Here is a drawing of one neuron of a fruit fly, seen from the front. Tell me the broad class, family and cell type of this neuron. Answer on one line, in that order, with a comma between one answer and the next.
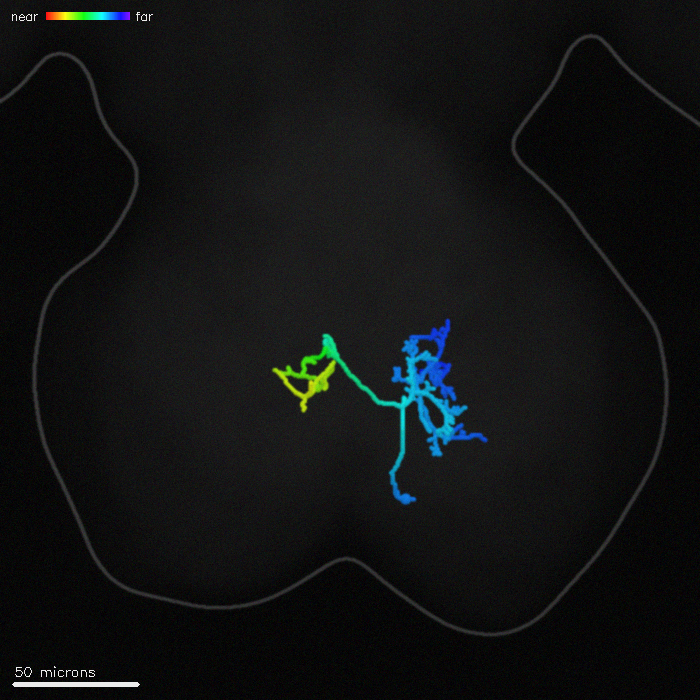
nerve-cord intrinsic neuron, hemilineage 10B, IN10B032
